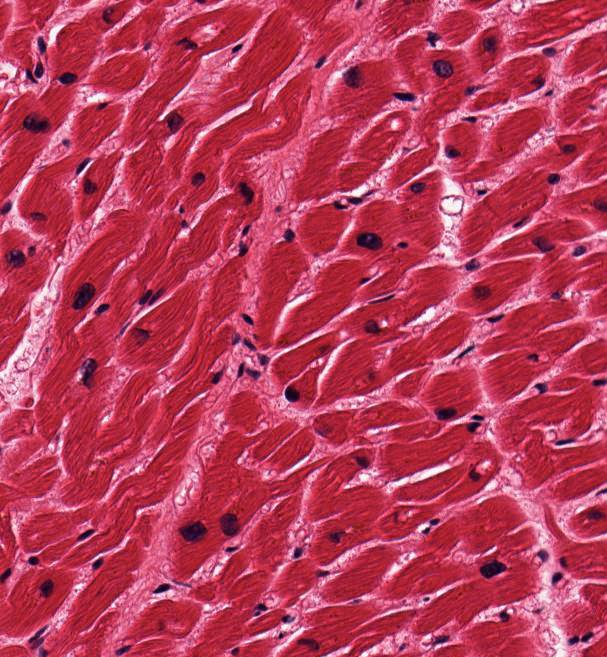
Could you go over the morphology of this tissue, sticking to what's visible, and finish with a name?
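You'll see plenty of the muscle fibres branching and joining up with their neighbours. Their cytoplasm is deeply pink, with fine lines running along the fibres. The muscle nuclei are single and oval, placed centrally within the fibres. Between fibres sit thin strands of pale pink stroma with small dark elongated nuclei. This is the left ventricle of the heart.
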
